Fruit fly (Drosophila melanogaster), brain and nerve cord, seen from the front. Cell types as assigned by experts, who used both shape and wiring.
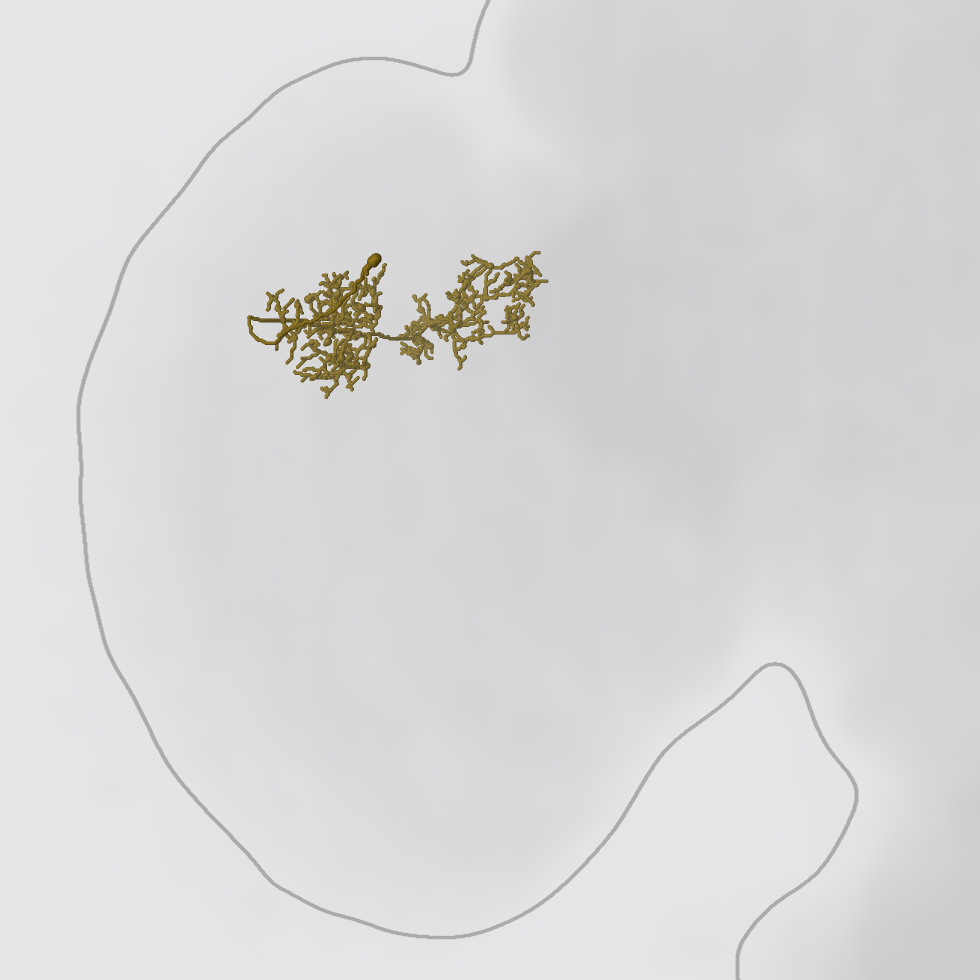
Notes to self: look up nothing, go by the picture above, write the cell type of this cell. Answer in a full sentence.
The cell type is TmY15.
